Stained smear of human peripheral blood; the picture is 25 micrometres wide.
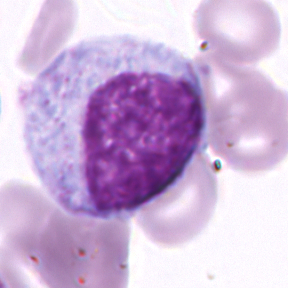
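Myelocyte, central cell, stained peripheral blood smear. Nucleus toward the right side. Cytoplasm abundant, forming a wide pale greyish-blue area on the left. Fine, dust-like pinkish-purple granules in the cytoplasm.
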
